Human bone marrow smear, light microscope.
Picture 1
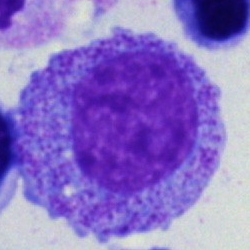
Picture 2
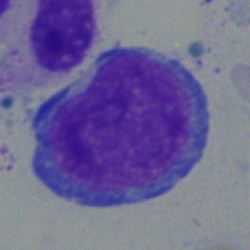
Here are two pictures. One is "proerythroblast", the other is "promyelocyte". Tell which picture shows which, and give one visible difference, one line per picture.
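Picture 1 is a promyelocyte. Numerous purple granules fill the cytoplasm right out to the cell edge.
Picture 2 is a proerythroblast. No granules can be seen in the cytoplasm.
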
